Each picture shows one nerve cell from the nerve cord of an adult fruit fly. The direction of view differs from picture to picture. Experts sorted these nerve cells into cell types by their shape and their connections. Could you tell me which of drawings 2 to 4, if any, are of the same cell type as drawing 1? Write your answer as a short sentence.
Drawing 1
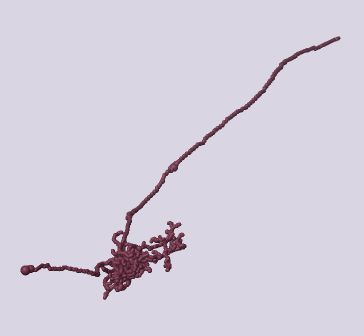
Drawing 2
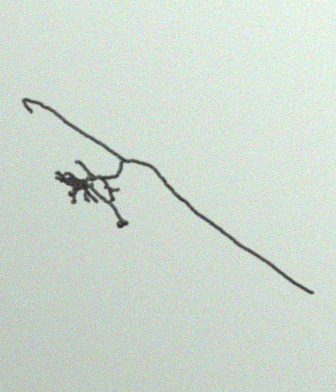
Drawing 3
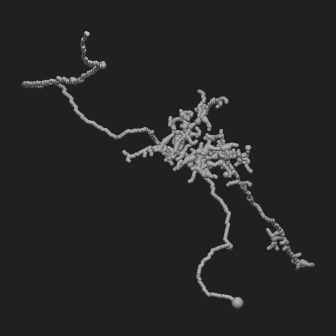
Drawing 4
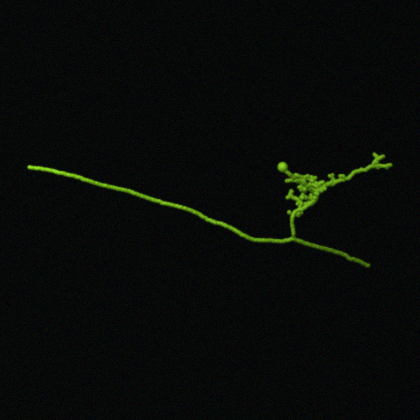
Drawing 2, drawing 3 and drawing 4 are of the same cell type.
